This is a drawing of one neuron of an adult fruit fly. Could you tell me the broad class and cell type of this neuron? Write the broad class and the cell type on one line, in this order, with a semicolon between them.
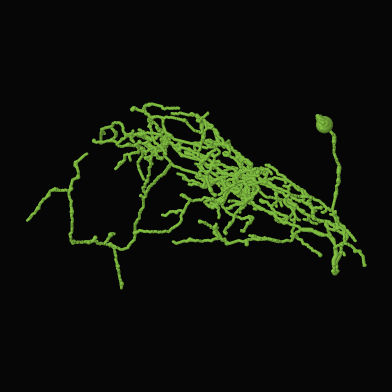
central-brain intrinsic neuron; CL234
